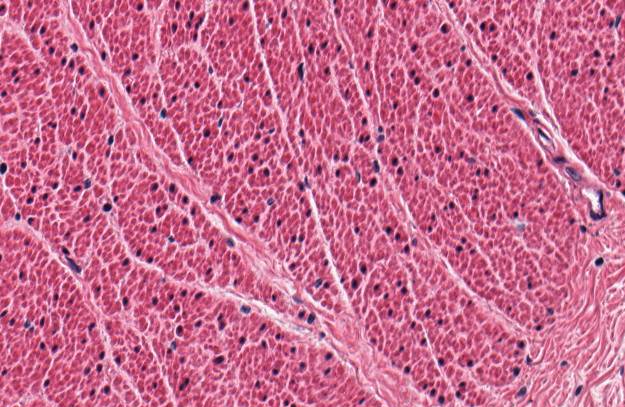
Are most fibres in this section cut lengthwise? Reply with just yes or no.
No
